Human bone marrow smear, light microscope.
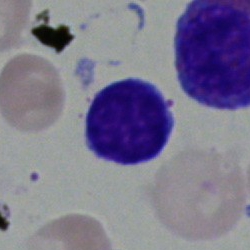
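Lymphocyte, the cell in the middle of this stained bone marrow smear. Looking closely, the nucleus fills almost the whole cell, so very little cytoplasm is left visible. The chromatin is dense, yet faint lighter patches give it a mottled look. I can make out no nucleoli in the nucleus, and no vacuoles anywhere in the cell.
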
